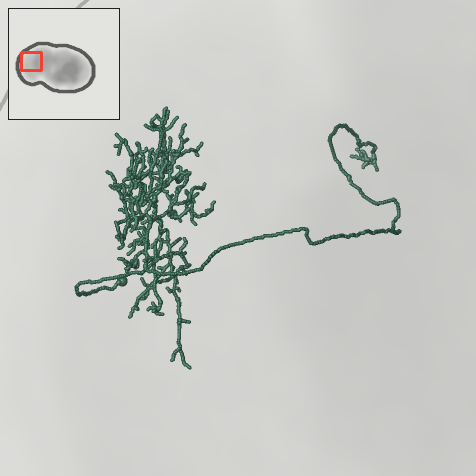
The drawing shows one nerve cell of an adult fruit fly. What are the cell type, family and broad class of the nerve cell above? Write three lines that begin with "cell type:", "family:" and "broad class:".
cell type: MeTu3b
family: MeTu
broad class: visual projection neuron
